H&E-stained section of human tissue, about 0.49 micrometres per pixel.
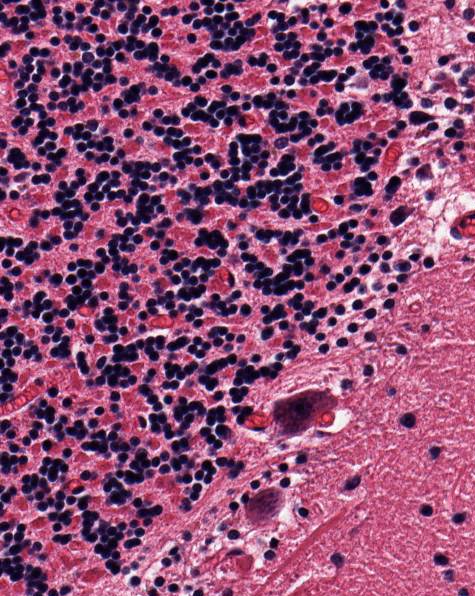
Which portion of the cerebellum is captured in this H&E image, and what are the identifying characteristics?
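It is the granular layer, the dense zone at upper left and along most of the left side. Its small round nuclei are tightly packed and very dark, with almost no visible cytoplasm, and small nucleus-free pink patches lie among them.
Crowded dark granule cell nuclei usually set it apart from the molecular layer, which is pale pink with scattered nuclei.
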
